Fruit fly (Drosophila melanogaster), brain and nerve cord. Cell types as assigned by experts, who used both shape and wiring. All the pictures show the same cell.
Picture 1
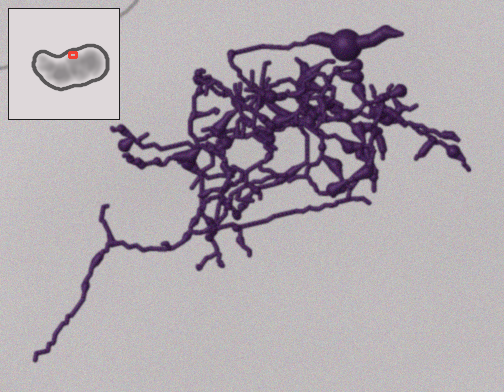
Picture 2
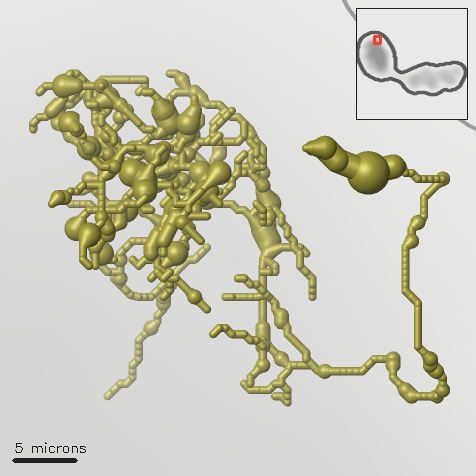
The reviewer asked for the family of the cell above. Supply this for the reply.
hemilineage SLPpm1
